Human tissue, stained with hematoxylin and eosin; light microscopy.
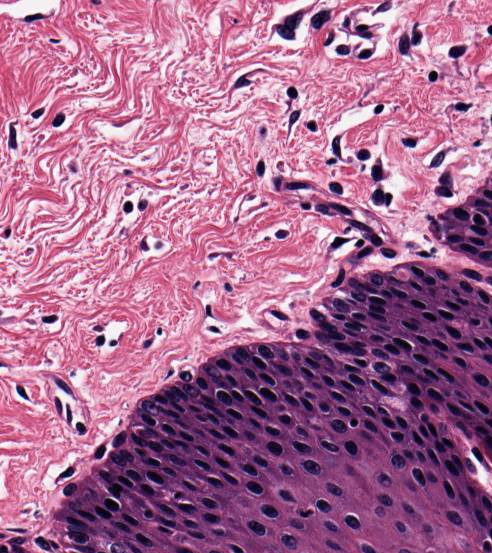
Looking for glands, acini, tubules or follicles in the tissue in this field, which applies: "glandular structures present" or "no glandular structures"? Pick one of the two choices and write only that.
No glandular structures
